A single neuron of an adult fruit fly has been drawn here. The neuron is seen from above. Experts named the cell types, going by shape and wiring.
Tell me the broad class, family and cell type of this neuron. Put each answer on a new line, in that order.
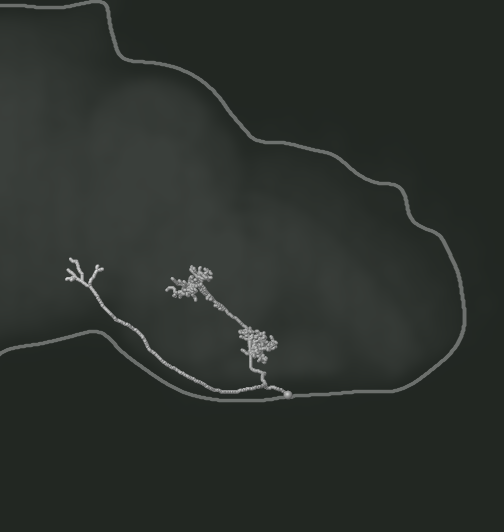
visual projection neuron
LLPC
LLPC1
